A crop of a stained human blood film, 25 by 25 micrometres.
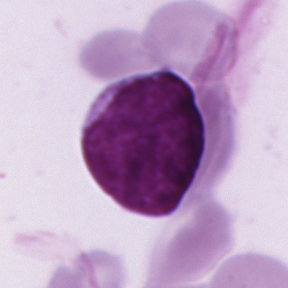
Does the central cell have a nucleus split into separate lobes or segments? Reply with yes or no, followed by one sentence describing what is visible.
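No. The nucleus is roughly round to oval, with no indentation or lobes.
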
